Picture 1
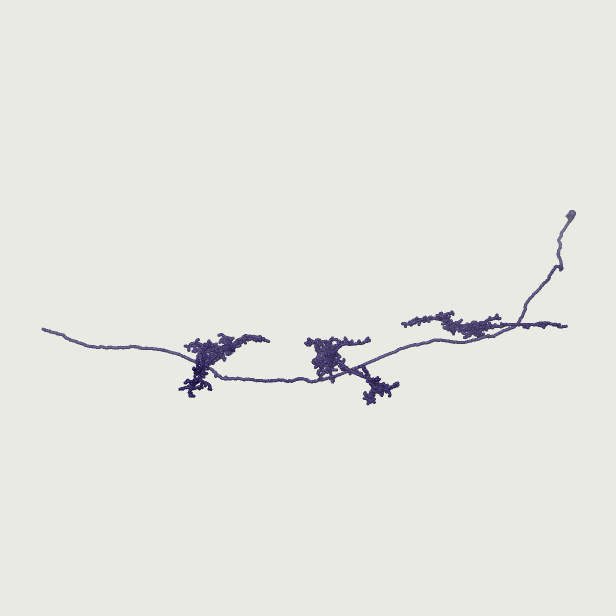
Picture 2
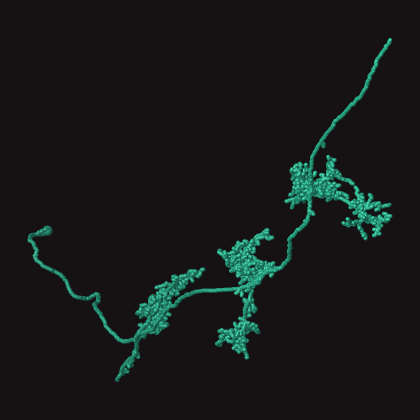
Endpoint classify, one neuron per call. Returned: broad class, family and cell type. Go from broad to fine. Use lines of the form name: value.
broad class: ascending neuron
family: hemilineage 09B
cell type: AN09B034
